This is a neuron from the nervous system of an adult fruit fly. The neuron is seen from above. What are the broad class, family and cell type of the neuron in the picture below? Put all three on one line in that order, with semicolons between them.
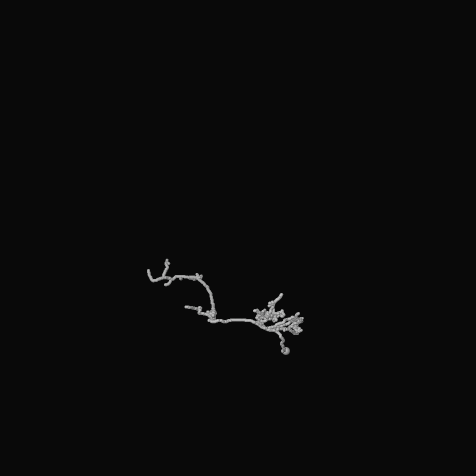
central-brain intrinsic neuron; hemilineage DM6_posterior; CB1012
